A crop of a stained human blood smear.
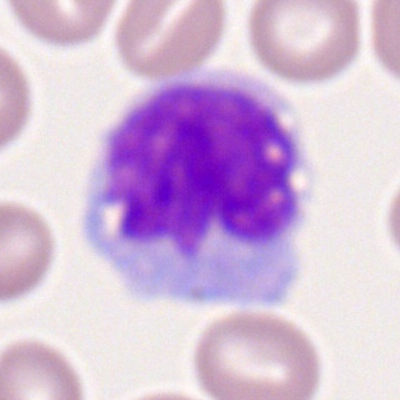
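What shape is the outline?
Roughly rounded, I'd say, with a slightly irregular margin.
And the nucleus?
Folded, with a cleft opening toward the bottom, and a few small clear spots sitting along its right edge.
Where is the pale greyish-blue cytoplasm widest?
Below the nucleus.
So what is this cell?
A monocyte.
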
